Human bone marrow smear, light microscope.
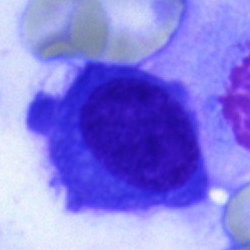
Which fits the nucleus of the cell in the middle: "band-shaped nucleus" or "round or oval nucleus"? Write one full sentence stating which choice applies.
There is a compact round or oval nucleus in this cell.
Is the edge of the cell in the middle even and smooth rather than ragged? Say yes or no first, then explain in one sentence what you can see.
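No. The cell outline is irregular, with a rounded bulge protruding on the left side.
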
